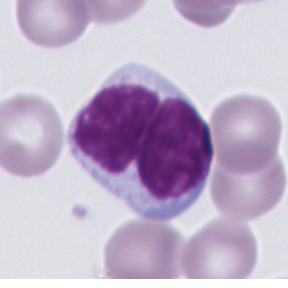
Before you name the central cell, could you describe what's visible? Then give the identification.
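Nucleus first: its two lobes are about equal in size, and no nucleoli can be seen in either. Cytoplasm next: it is a pale grey-blue and holds no coarse orange-red granules. This is a large granular lymphocyte.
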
